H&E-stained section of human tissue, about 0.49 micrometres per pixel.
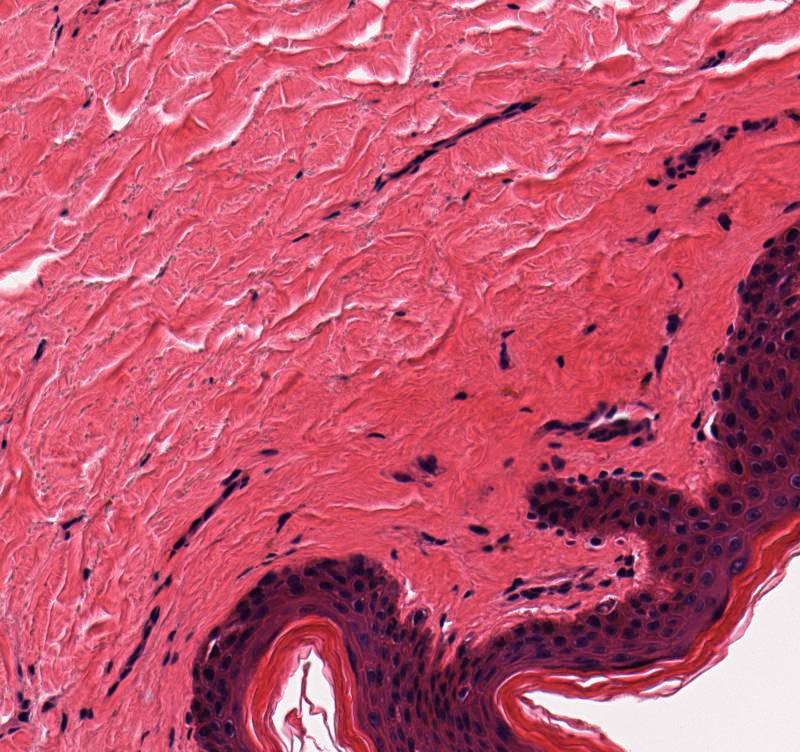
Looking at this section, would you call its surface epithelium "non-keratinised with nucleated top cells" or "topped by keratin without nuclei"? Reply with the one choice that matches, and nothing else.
Topped by keratin without nuclei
